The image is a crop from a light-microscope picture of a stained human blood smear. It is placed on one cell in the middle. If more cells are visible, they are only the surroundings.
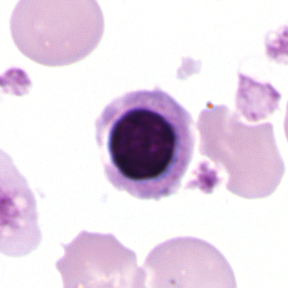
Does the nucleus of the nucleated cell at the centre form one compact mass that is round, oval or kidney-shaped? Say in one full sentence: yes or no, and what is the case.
Yes, the nucleus is one compact round, oval or kidney-shaped mass, not lobed or folded.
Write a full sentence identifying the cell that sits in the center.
The cell sitting right in the middle is a normoblast.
